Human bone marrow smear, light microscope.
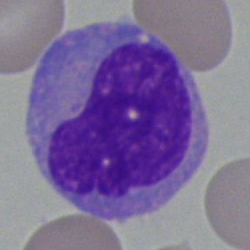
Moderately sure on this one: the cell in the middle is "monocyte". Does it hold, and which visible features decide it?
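First point, the outline: round to slightly oval and smooth. Second point, the nucleus: kidney-shaped, with a deep indentation on its left side and a small notch at its lower edge.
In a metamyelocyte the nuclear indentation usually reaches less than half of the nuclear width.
A deep indentation therefore leans away from metamyelocyte. Third point, the cytoplasm: a moderate rim of pale blue-grey surrounds the nucleus.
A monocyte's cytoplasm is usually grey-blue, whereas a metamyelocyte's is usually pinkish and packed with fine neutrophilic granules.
This colour speaks for monocyte and against metamyelocyte. Fourth point: a few tiny bright white dots appear over the nucleus. Verdict: monocyte fits this cell.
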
